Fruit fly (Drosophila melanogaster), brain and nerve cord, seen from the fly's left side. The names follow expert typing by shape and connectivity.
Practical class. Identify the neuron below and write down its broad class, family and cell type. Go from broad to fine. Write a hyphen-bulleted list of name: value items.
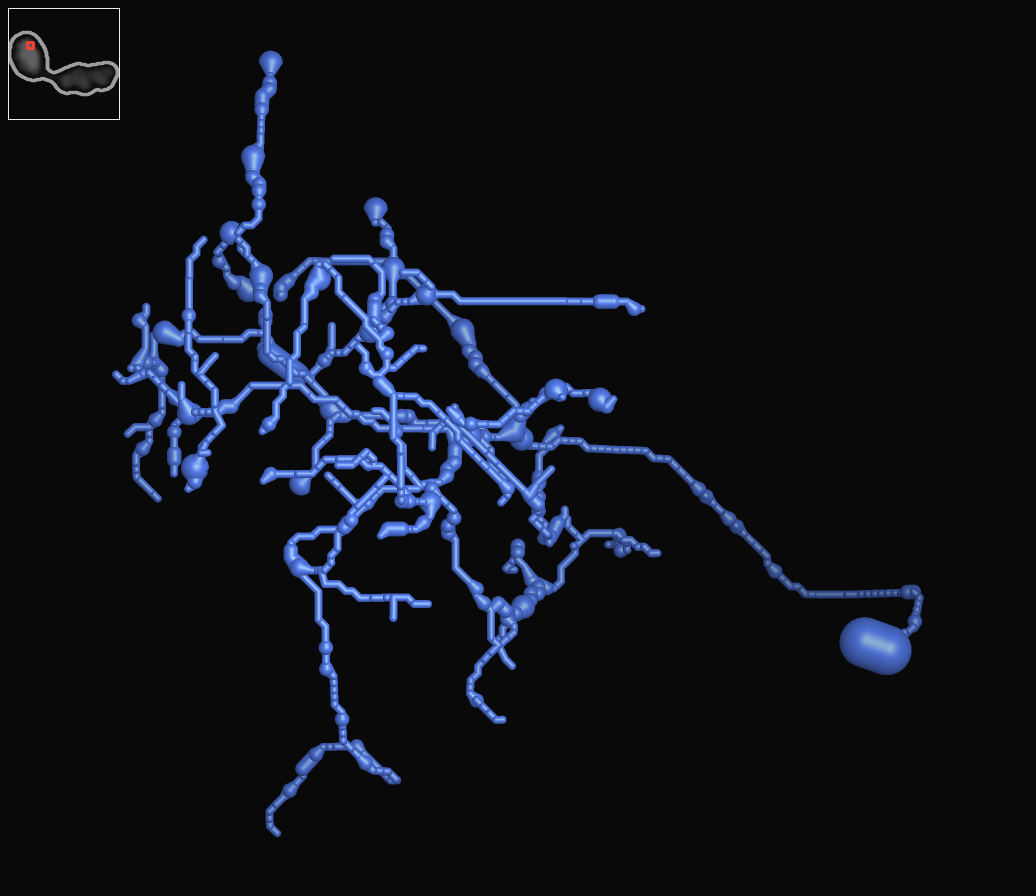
- broad class: central-brain intrinsic neuron
- family: hemilineage LHp1
- cell type: CB2064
